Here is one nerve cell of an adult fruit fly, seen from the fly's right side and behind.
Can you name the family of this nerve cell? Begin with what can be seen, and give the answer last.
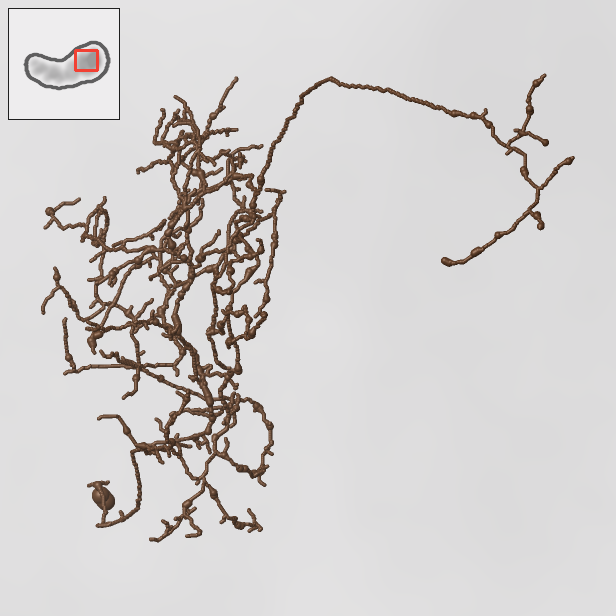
The cell body can be seen at the lower left of the picture. In this view it is about as wide as it is tall. It is a central-brain intrinsic neuron. The family is hemilineage VLPl2_medial.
